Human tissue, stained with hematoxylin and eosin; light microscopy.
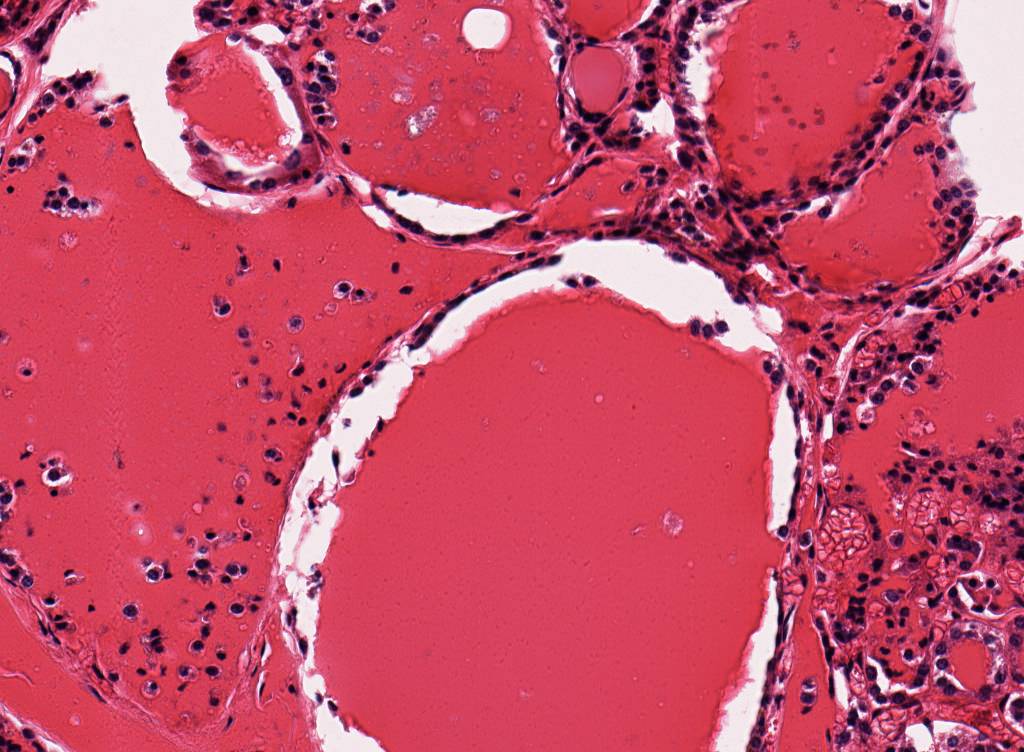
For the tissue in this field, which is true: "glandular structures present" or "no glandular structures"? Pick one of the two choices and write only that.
Glandular structures present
